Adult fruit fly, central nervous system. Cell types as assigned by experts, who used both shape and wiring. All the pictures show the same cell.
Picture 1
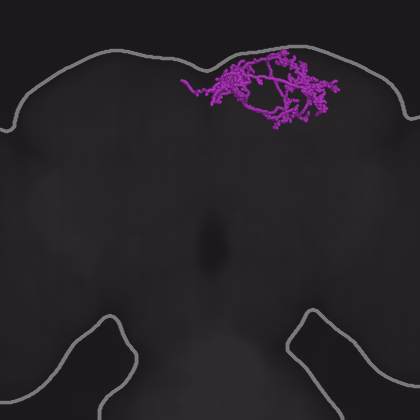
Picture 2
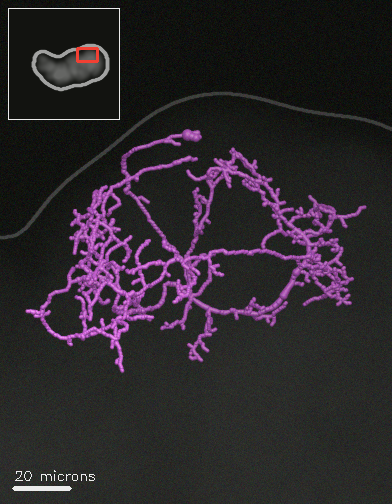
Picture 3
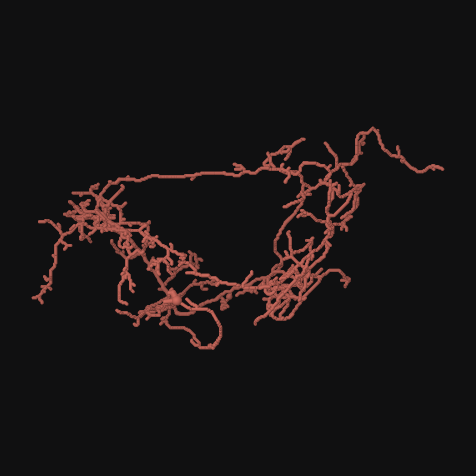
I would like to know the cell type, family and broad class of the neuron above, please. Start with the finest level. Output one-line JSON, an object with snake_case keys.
{"cell_type": "SMP334", "family": "hemilineage SMPpd1", "broad_class": "central-brain intrinsic neuron"}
